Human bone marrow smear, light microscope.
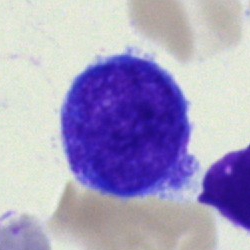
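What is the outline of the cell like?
Round, with small bleb-like projections standing out from the lower right edge.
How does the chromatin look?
Finely stippled rather than coarsely clumped.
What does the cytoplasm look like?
A scant, deep blue rim.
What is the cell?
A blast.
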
